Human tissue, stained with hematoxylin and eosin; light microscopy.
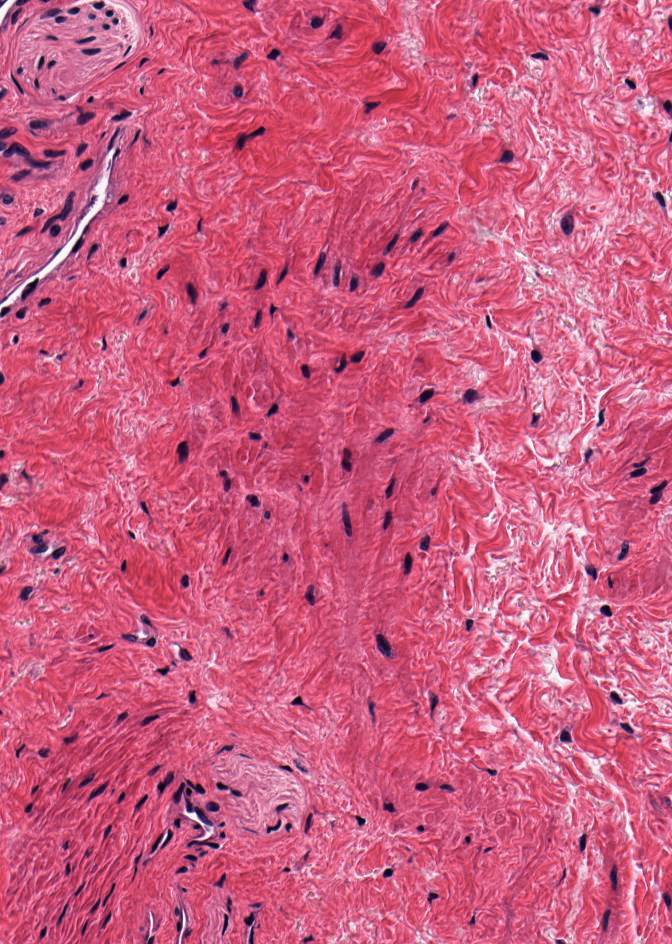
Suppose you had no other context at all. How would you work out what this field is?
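The field mainly shows dense connective tissue. Nearly the whole field is dense pink collagen with scattered nuclei and no epithelium anywhere. The cells are sparse, with wide spaces of collagen between neighbouring nuclei, which are small, dark and spindle-shaped to oval with little visible cytoplasm.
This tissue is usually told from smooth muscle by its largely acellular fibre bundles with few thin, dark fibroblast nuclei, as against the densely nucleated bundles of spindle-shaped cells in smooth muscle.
The collagen bundles run in interlacing, swirling directions rather than in one parallel line.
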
